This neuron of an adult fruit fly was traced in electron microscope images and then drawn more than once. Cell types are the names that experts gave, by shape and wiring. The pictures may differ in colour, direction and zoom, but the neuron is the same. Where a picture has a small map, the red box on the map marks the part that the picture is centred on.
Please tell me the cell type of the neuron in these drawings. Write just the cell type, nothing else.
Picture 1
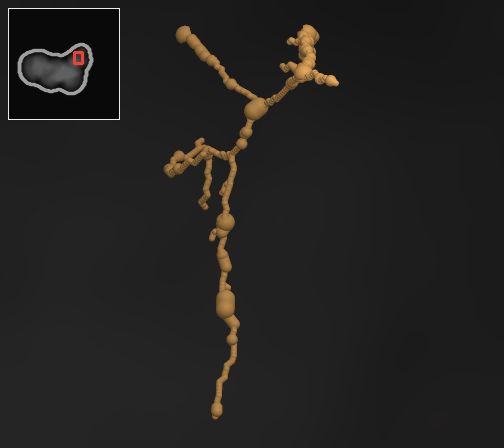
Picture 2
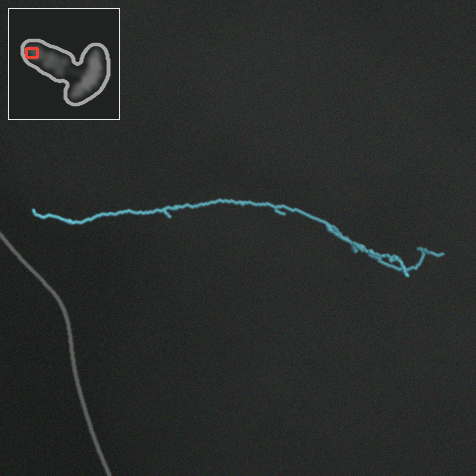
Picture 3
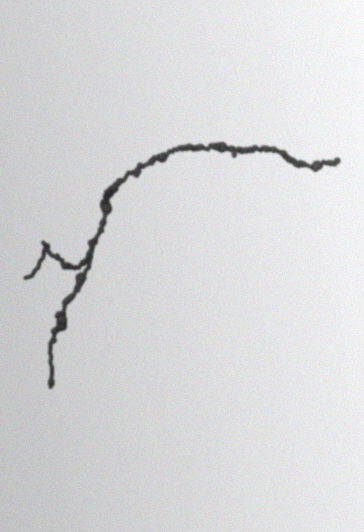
SNta43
